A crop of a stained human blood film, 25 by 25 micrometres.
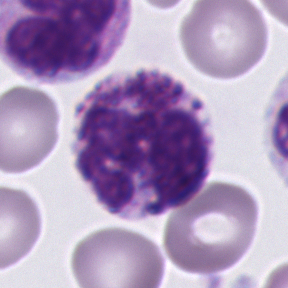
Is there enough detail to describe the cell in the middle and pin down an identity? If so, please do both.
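The cell has a round outline. Dark purple-black granules lie over the nucleus as well as in the cytoplasm, and the cytoplasm between them is pale pinkish-lilac. This is a basophil.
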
